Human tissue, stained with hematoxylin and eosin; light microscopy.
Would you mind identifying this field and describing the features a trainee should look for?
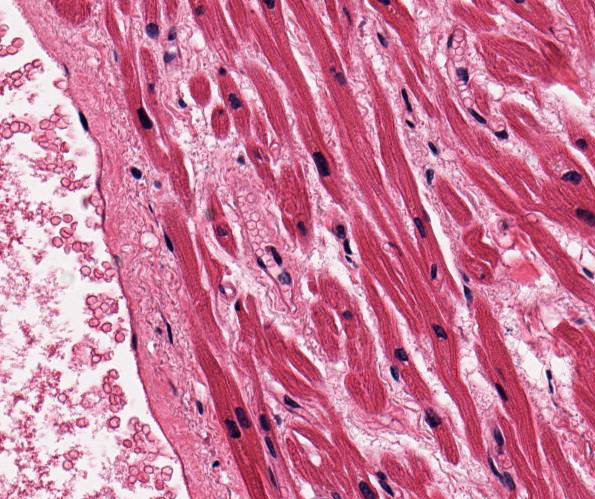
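Main tissue: myocardium. Lumen at left edge, bordered by a smooth band of pale pink fibrous tissue with flattened nuclei; muscle fills the rest toward the right. Fibres: oval nuclei, central. Some fibres branch and join neighbours.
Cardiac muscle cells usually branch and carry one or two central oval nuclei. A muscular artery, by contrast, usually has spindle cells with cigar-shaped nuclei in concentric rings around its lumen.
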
